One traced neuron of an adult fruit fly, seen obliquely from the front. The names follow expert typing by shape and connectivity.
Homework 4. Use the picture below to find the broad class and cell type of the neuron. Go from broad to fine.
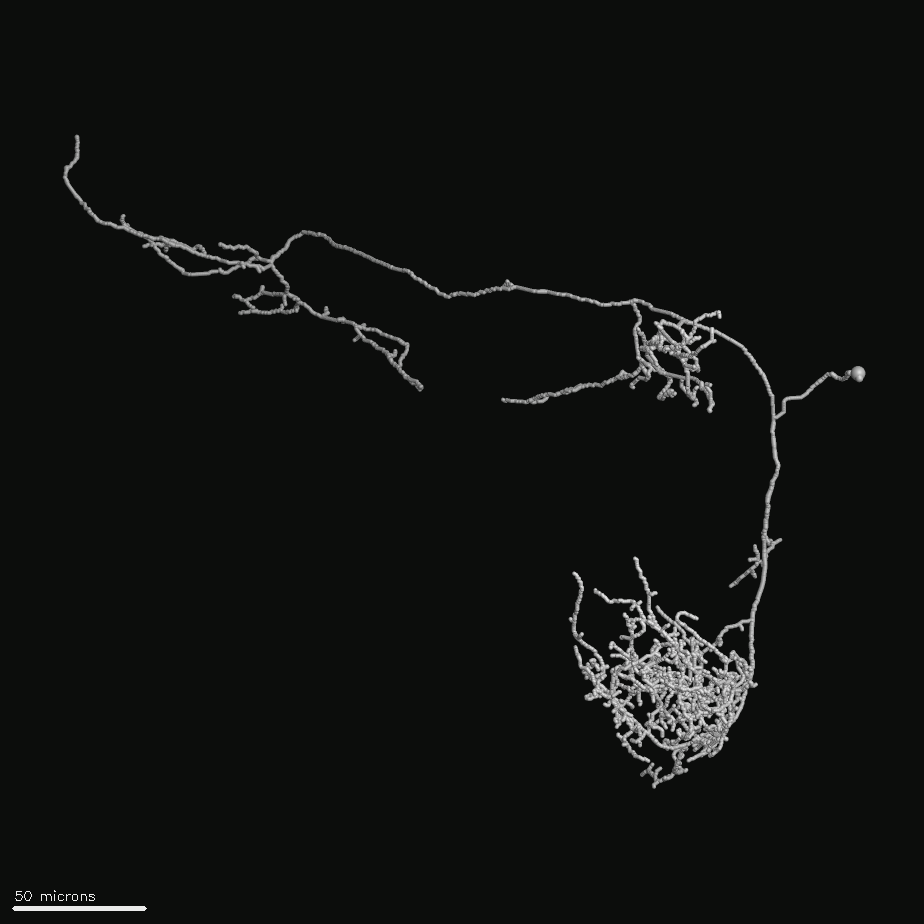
central-brain intrinsic neuron; AVLP475_a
